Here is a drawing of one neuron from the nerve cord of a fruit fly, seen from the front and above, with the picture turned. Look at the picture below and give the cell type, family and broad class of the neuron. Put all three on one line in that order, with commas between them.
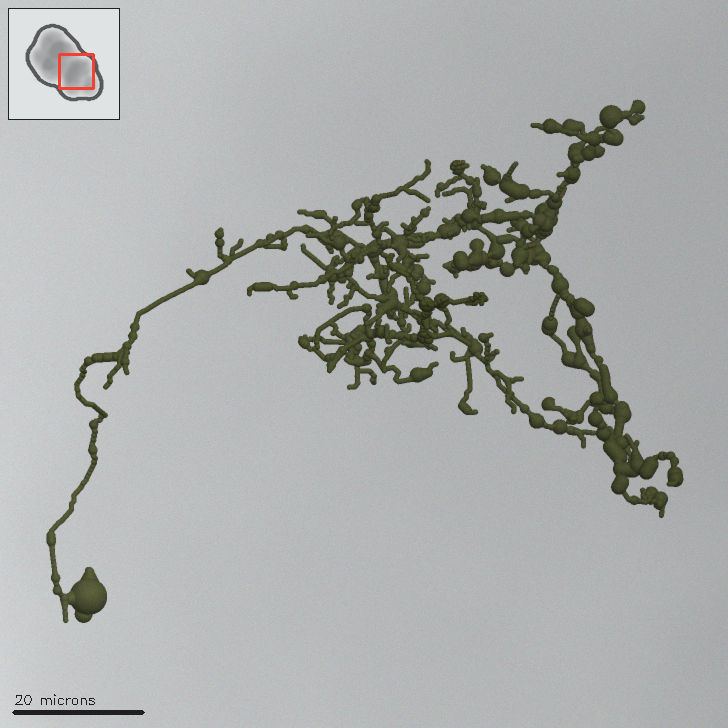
IN13B035, hemilineage 13B, nerve-cord intrinsic neuron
